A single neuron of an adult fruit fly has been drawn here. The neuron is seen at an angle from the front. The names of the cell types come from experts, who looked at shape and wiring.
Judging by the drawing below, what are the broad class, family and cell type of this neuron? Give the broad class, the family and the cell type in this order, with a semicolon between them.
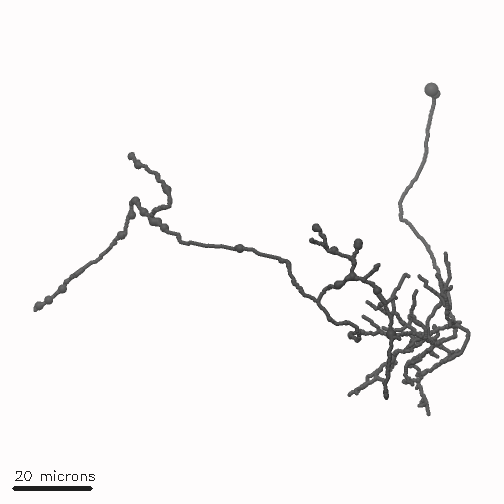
central-brain intrinsic neuron; class CX; FS1A_a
